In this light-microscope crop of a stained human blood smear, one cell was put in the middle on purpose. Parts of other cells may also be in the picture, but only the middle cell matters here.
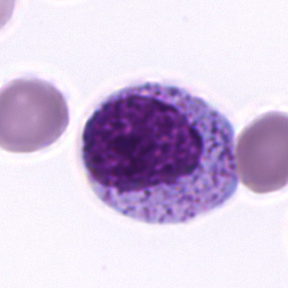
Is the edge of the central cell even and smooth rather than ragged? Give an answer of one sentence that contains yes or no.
Yes, the edge of the cell is even, with no ragged parts or projections.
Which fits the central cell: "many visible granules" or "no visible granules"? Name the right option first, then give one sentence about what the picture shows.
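Many visible granules. Numerous dark purple granules are scattered throughout the cytoplasm.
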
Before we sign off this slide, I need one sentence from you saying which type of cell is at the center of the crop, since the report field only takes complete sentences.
The cell occupying the middle of the crop is a myelocyte.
